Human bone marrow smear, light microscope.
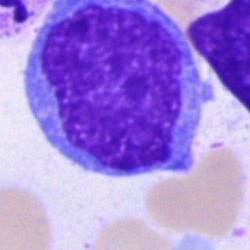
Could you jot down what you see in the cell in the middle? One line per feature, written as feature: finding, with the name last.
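Outline: roughly round
Nucleus: fills most of the cell
Chromatin: deep purple, finely stippled with small pale spots
Cytoplasm: narrow rim all around the nucleus
Name: blast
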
